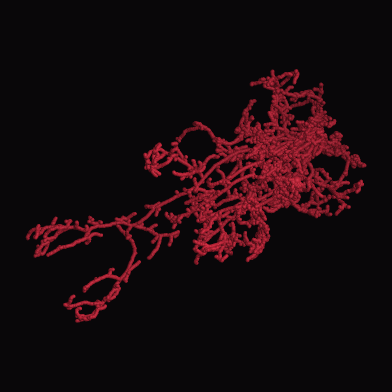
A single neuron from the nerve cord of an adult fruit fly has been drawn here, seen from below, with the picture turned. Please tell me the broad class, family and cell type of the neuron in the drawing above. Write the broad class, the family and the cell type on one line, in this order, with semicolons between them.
nerve-cord intrinsic neuron; hemilineage 06B; IN06B001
